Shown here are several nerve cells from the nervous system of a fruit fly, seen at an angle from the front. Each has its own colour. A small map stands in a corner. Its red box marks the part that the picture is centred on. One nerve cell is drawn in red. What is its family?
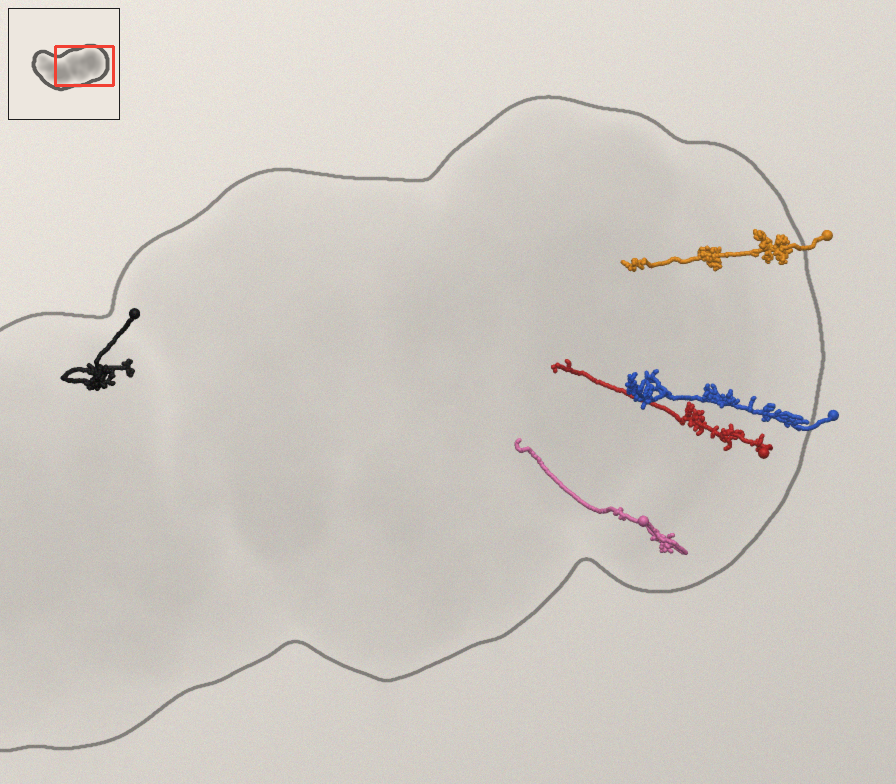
TmY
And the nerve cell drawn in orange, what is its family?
Tm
